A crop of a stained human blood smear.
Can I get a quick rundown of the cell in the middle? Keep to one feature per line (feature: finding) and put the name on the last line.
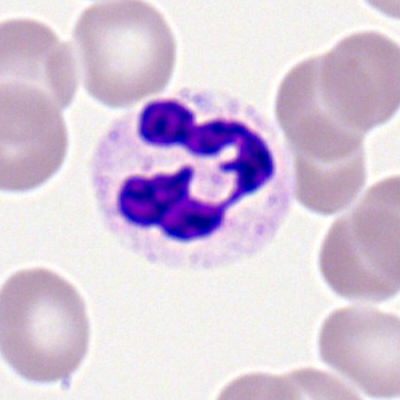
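Outline: round and smooth
Nucleus: several lobes joined by narrow connections
Nucleoli: not visible
Granules: fine, faint lilac, in the cytoplasm
Name: segmented neutrophil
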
